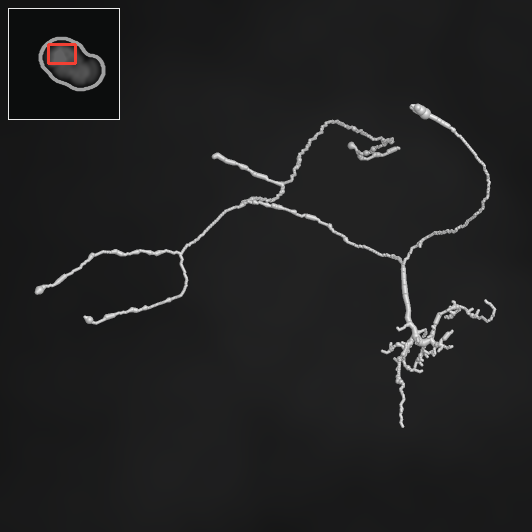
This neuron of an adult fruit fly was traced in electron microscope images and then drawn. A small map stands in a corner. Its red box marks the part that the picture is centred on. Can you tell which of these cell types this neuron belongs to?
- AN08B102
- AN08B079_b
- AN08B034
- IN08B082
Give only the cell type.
IN08B082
